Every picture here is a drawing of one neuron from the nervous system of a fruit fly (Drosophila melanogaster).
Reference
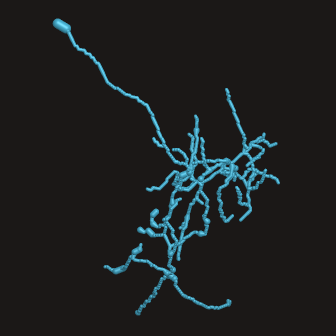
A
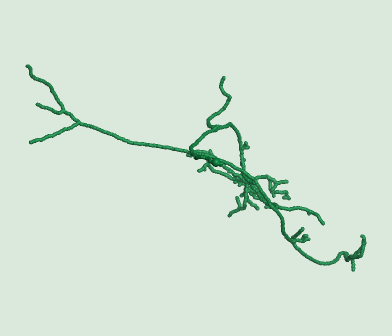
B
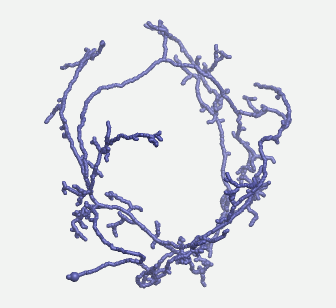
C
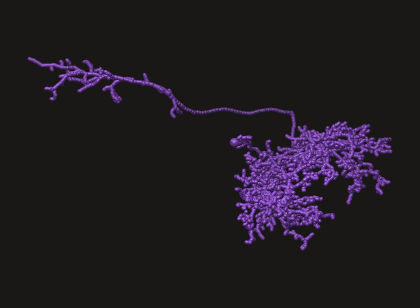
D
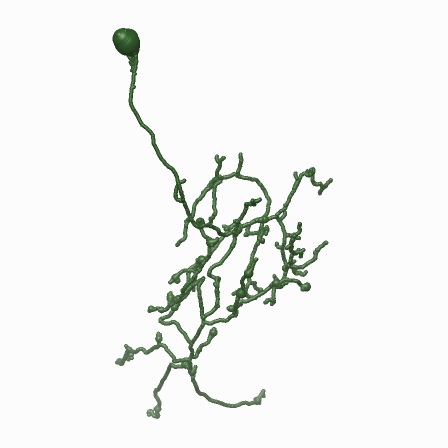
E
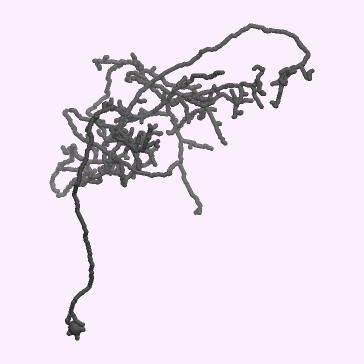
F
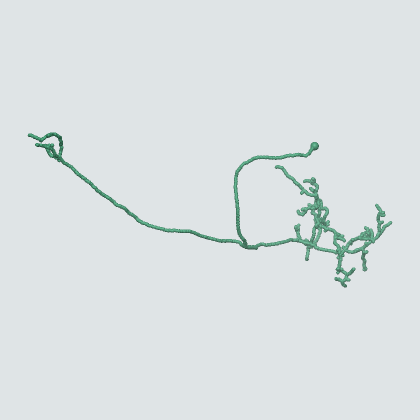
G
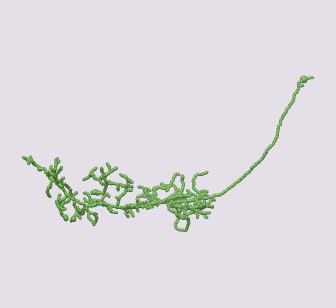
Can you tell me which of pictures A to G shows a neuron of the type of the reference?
D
